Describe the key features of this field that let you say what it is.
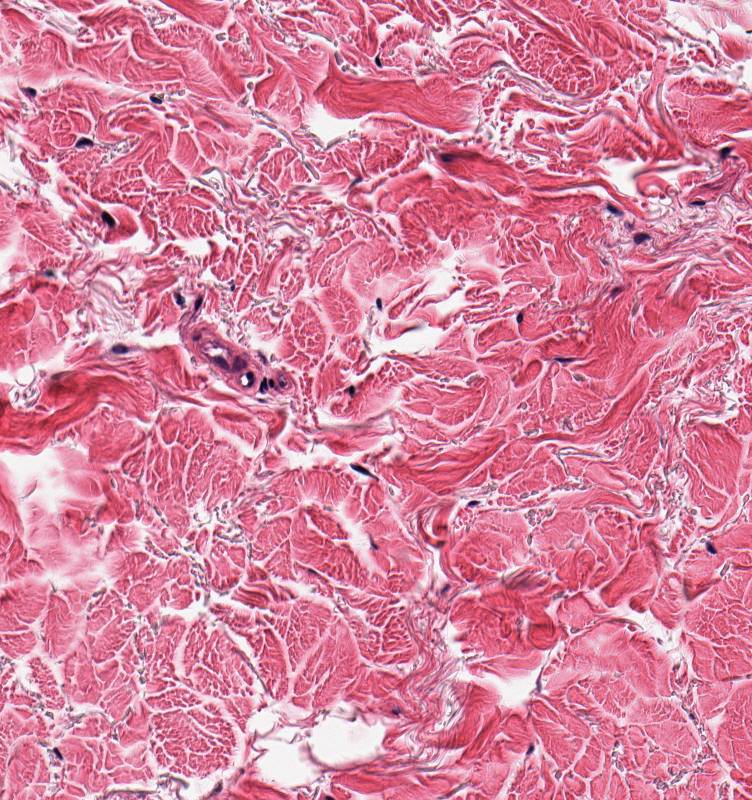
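Predominantly, the field shows dermis. Closely packed pink bundles fill it, cut in varied planes.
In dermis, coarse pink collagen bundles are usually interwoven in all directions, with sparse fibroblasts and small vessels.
Nuclei are few, small and dark, and lie singly between the bundles.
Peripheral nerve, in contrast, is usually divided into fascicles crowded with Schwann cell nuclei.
Just left of centre lies a small vessel with a few dark nuclei in its wall.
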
